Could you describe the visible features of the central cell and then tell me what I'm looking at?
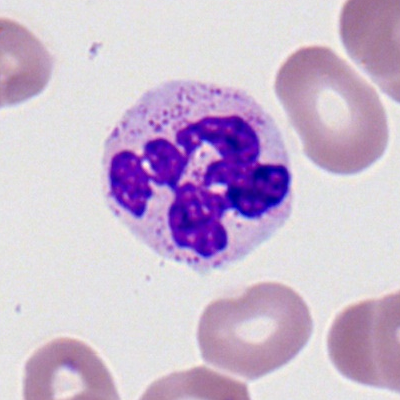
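This one's nucleus is divided into several separate lobes, and you won't find any nucleoli in it. The cytoplasm is a pale pinkish-lilac, with no vacuoles. It's a segmented neutrophil.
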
